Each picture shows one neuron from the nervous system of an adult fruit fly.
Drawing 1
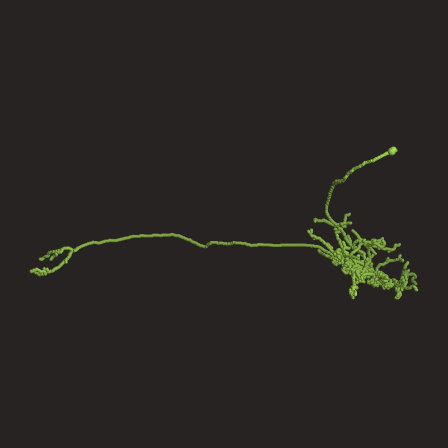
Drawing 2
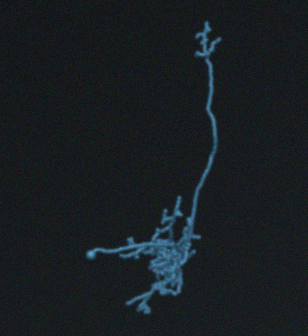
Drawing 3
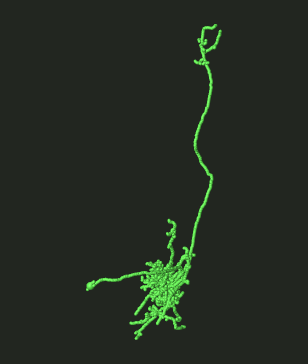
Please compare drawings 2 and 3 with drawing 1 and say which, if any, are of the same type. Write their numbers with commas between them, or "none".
2, 3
